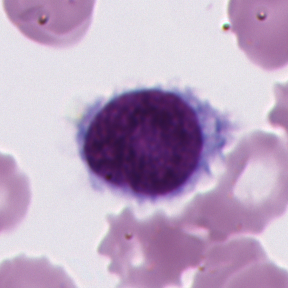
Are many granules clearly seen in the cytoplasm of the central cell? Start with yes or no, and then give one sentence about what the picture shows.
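No. No granules are visible in the cytoplasm.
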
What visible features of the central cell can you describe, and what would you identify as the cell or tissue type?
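Narrow rim of cytoplasm around the nucleus. Cytoplasm pale blue, wider on the right of the nucleus than on the left. Fine hair-like projections from the cell border around most of the circumference. This is a hairy cell.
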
